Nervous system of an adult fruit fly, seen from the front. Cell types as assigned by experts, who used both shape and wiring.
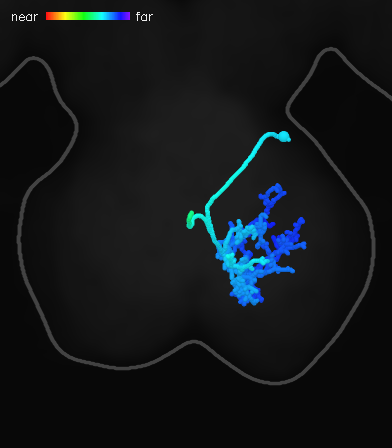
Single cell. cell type: IN23B018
